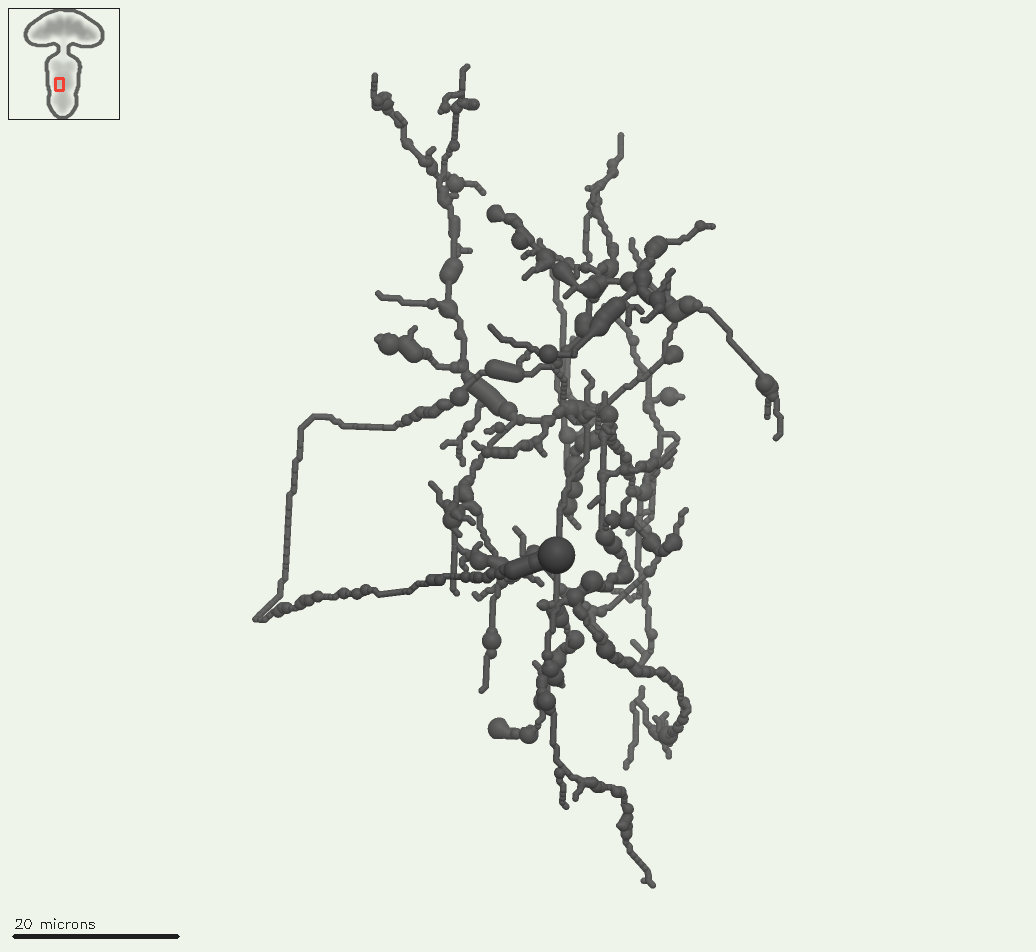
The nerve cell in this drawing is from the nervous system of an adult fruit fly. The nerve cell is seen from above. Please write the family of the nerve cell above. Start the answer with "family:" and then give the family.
family: hemilineage 11B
